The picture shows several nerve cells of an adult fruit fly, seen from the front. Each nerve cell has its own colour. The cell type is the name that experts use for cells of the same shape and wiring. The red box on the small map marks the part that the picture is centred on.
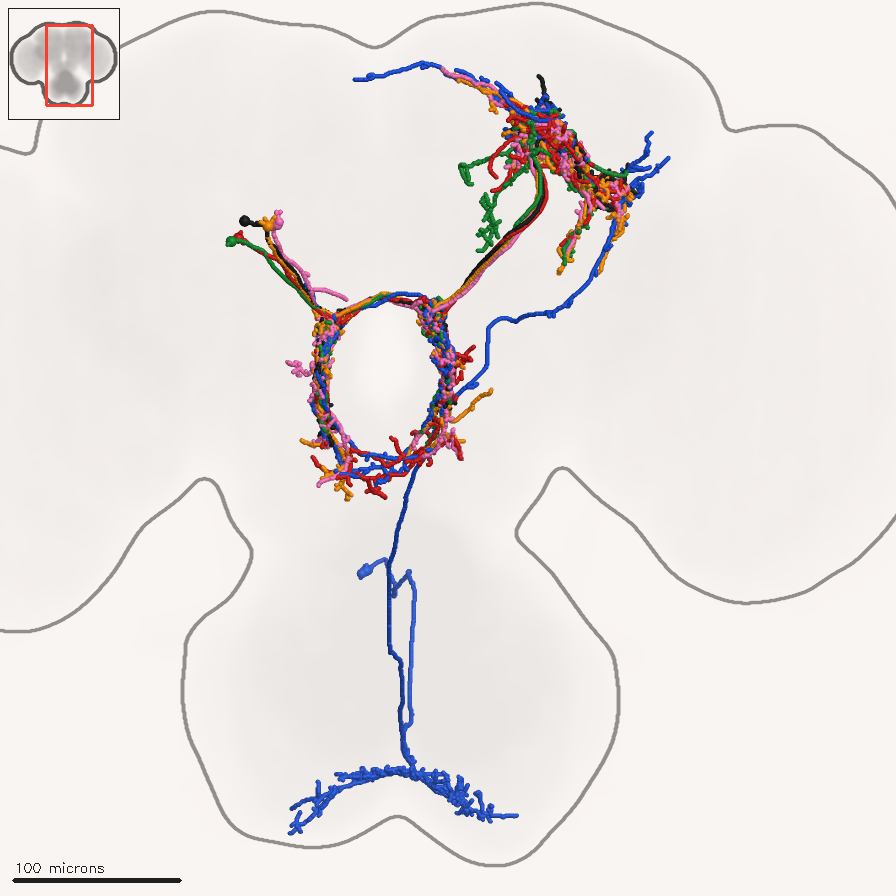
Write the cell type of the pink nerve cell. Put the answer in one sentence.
The cell type is mAL_m5c.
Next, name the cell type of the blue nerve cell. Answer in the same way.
The cell type is AN09B017f.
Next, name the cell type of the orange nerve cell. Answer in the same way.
The cell type is mAL_m1.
